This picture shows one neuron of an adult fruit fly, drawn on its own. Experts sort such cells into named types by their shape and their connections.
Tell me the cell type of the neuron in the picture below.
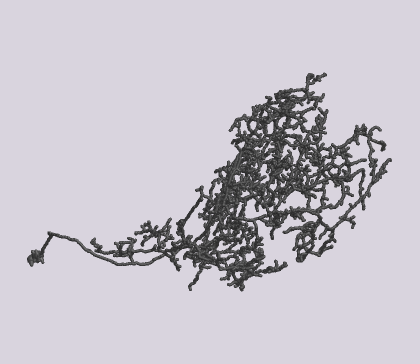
IN09B005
